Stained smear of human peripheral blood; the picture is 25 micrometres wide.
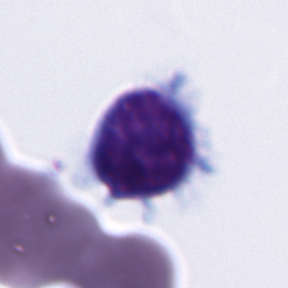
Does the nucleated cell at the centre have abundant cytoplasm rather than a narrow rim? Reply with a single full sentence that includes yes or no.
No, the cell has scant cytoplasm instead of a broad area.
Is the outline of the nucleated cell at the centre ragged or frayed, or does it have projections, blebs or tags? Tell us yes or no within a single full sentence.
Yes, projections, blebs or tags, or a frayed edge, mark the outline of the cell.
